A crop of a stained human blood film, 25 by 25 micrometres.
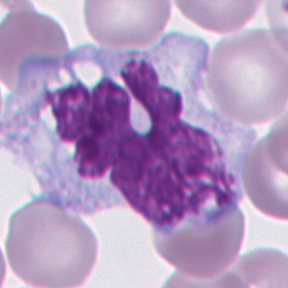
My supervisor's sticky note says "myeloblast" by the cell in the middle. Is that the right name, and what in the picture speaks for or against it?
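Look first at the nucleus: it is deeply folded into several lobes, and no nucleolus shows in it.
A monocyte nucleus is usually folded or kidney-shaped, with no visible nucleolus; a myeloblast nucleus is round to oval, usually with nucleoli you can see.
So myeloblast won't do here; this cell is a monocyte. Its pale greyish blue cytoplasm also suits the grey-blue cytoplasm usual for a monocyte. You can see, too, an irregular, angular outline, dark purple chromatin gathered into coarse strands, and cytoplasm with only fine faint stippling and no coarse coloured granules.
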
